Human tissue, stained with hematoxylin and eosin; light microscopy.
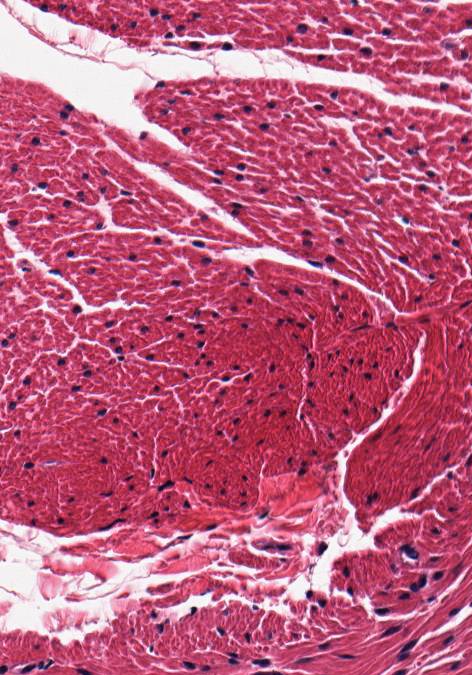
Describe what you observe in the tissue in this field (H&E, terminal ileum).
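Item one, the tissue: pink muscle fills the field, grouped in bundles that narrow white clefts separate. Item two, orientation: along the bottom strip the fibres are cut lengthwise, running left to right. Item three, nuclei: small, dark, single, scattered inside the fibres, not at their edges. Item four, cytoplasm: deeply eosinophilic, evenly stained.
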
